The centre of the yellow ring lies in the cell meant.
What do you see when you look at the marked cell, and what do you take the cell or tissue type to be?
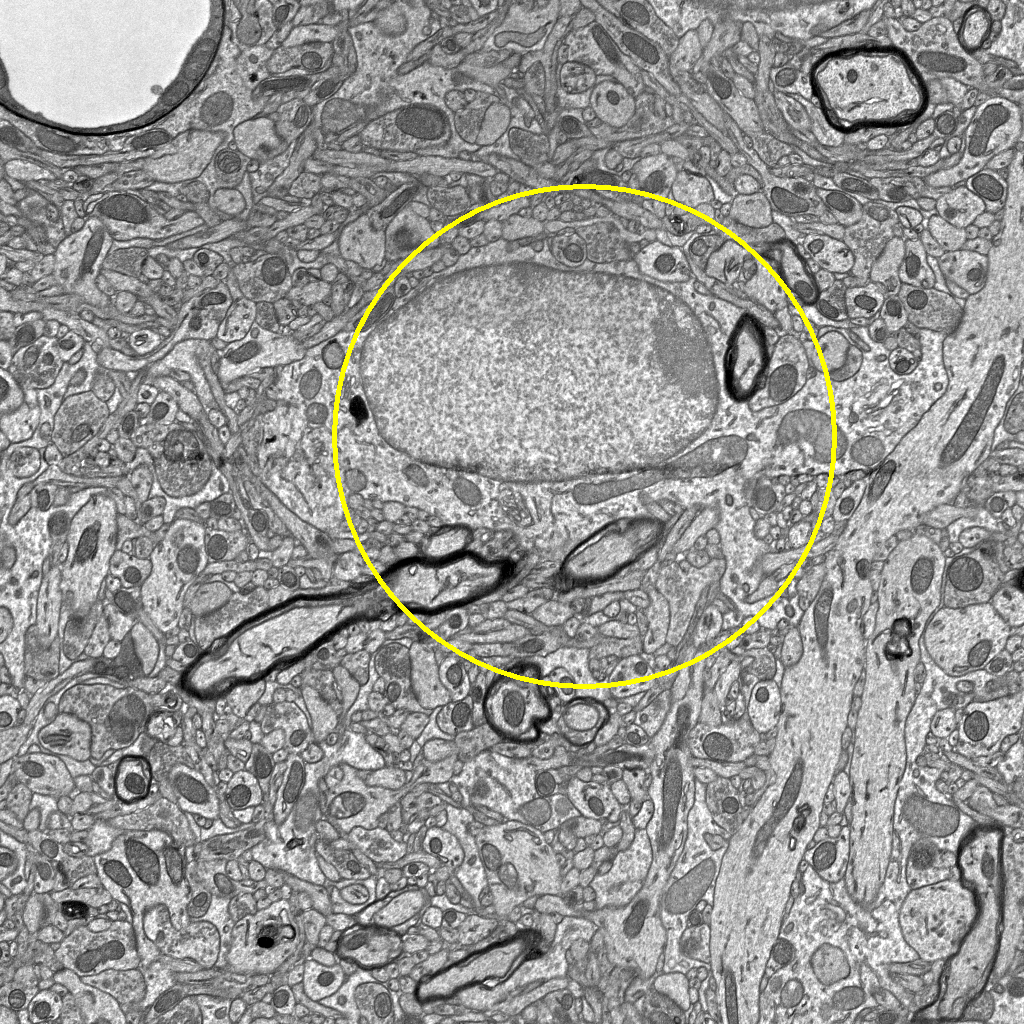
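You'll see an elongated oval nucleus lying horizontally, its whole outline inside the picture. The outline's smooth, no deep infoldings, and across most of it the chromatin is pale and finely granular. That's an astrocyte.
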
